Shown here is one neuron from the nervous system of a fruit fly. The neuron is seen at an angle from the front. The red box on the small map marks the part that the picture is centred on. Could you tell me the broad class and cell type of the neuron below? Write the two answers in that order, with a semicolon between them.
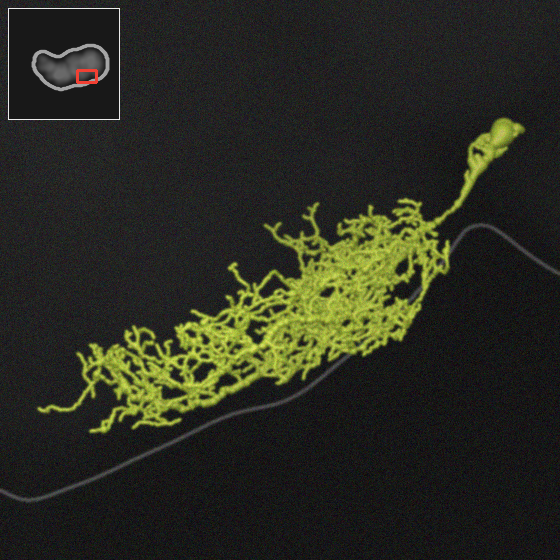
motor neuron of the brain; MN2V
